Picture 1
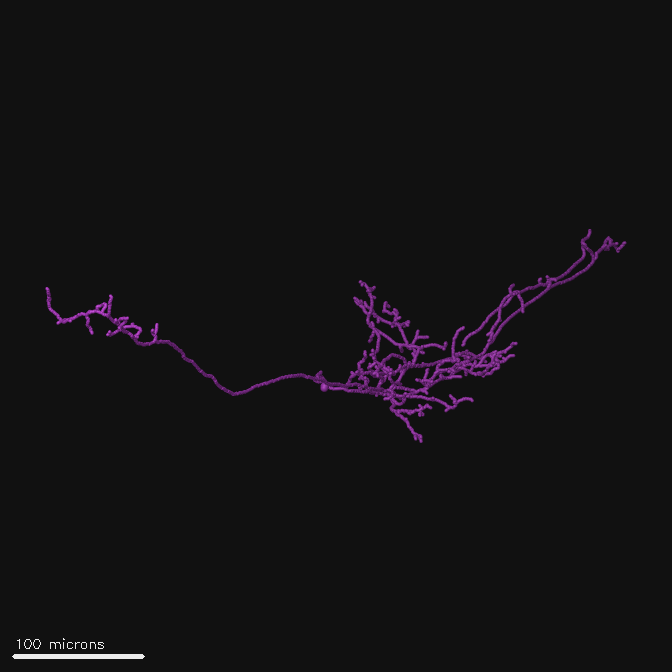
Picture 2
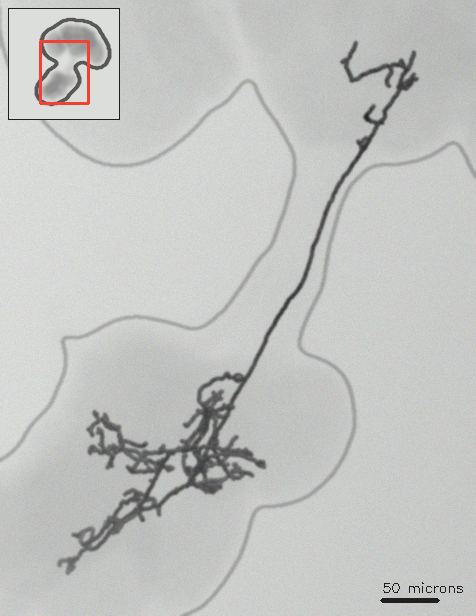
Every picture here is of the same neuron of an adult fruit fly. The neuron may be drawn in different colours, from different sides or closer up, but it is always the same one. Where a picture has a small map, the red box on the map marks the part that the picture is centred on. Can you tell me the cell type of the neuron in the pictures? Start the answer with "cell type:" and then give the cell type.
cell type: AN09B035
